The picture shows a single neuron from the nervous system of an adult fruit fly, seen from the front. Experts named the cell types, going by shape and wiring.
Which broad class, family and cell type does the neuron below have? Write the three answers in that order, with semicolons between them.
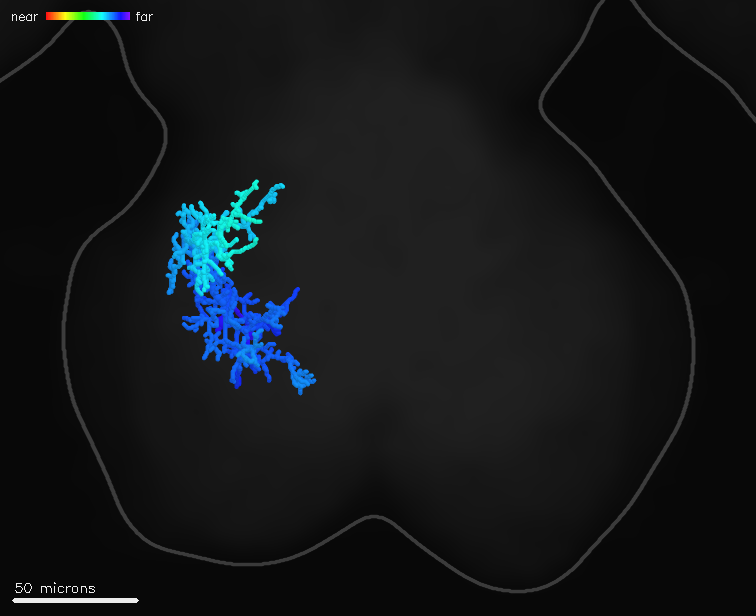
nerve-cord intrinsic neuron; hemilineage 13A; IN13A021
